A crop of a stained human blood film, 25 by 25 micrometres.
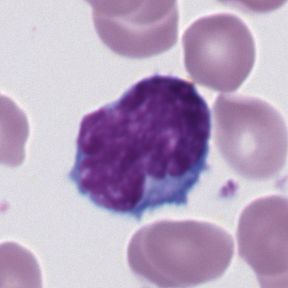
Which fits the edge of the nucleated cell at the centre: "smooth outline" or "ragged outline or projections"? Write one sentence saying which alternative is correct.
In outline, this cell is rough rather than smooth and even.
